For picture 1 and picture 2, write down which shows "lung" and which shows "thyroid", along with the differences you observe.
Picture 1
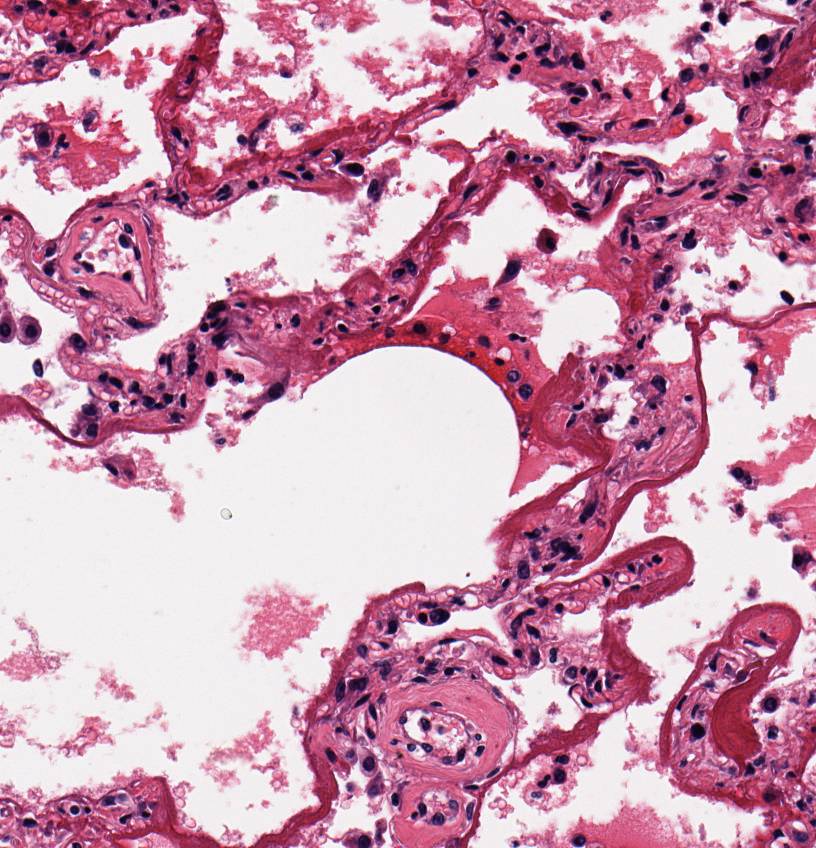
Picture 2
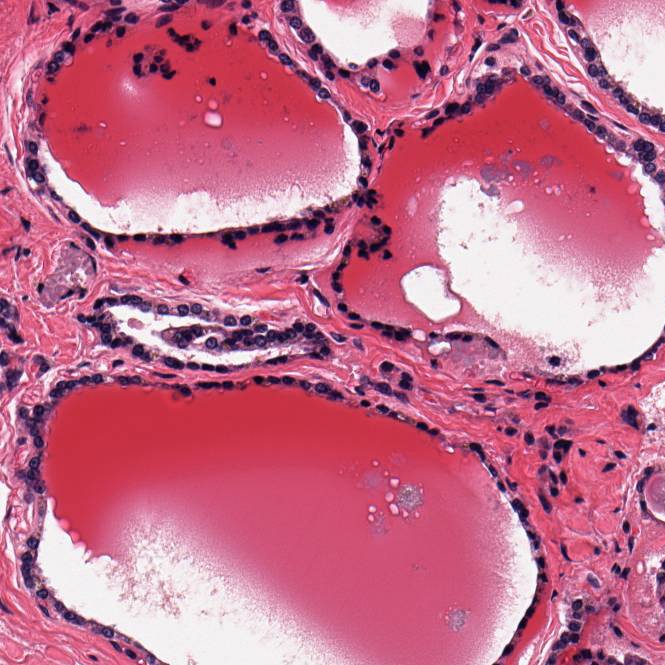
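The lung is picture 1, and the thyroid is picture 2. Look first at the lung: thin, branching septa enclose many open spaces, the largest at centre-left.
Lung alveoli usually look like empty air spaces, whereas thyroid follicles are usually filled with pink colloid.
A dense, bright pink band lines the upper edge of that large space, a small vessel with a thick pink wall and narrow lumen sits in the lower middle, and there are no glands. In the thyroid, each space has a single layer of flattened to low cuboidal cells with small, round, dark nuclei that don't overlap, and no papillary folds project into the spaces.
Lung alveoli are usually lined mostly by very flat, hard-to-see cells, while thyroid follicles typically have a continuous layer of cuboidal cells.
Pink fibrous stroma with scattered spindle-shaped nuclei lies between the thyroid spaces.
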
